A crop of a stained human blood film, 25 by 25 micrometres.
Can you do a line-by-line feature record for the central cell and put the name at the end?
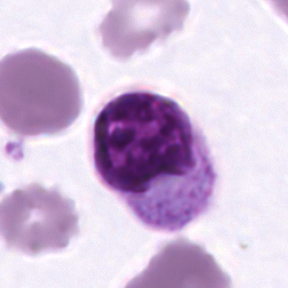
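Size: about 13 by 10 micrometres
Nucleus: a single rounded mass; you'll find no lobes
Nuclear width: about 9 micrometres across
Nuclear share: about 60% of the cell's area
Nuclear position: toward the upper left of the cell
Cytoplasm shape: a crescent on the lower right side
Cytoplasm colour: pale lilac
Granules: fine purple dots throughout the cytoplasm
Name: plasma cell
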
